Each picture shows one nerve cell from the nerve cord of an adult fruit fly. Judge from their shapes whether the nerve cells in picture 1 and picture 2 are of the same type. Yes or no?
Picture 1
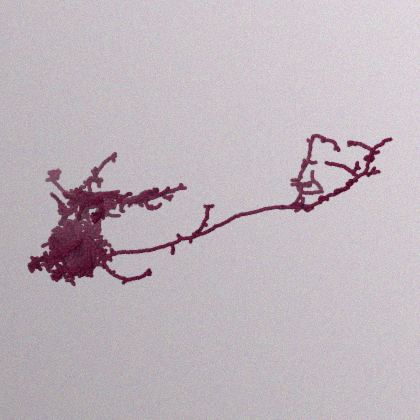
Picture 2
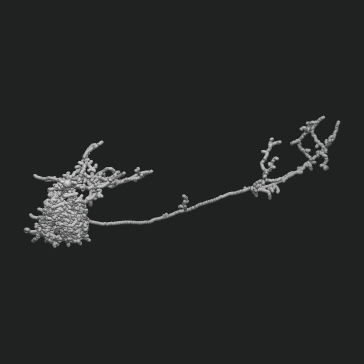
yes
